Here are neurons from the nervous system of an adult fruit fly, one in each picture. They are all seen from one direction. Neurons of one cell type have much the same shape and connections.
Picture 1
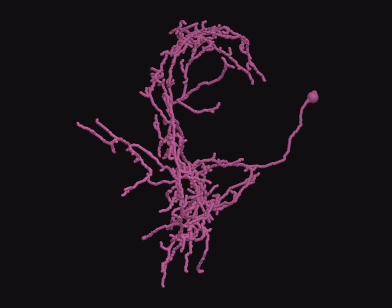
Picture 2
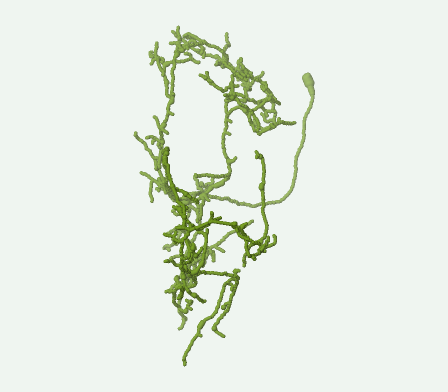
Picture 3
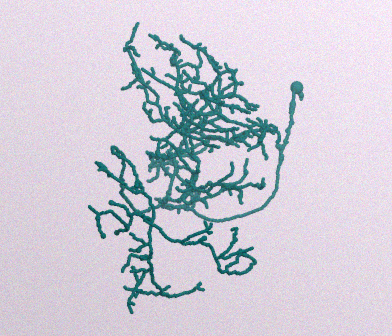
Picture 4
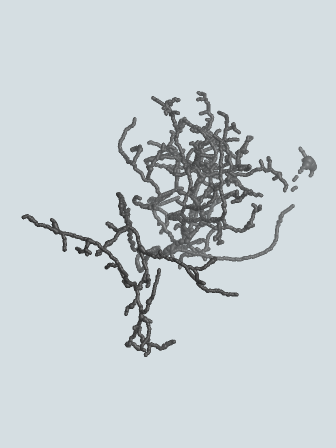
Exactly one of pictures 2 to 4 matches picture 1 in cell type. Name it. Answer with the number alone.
2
